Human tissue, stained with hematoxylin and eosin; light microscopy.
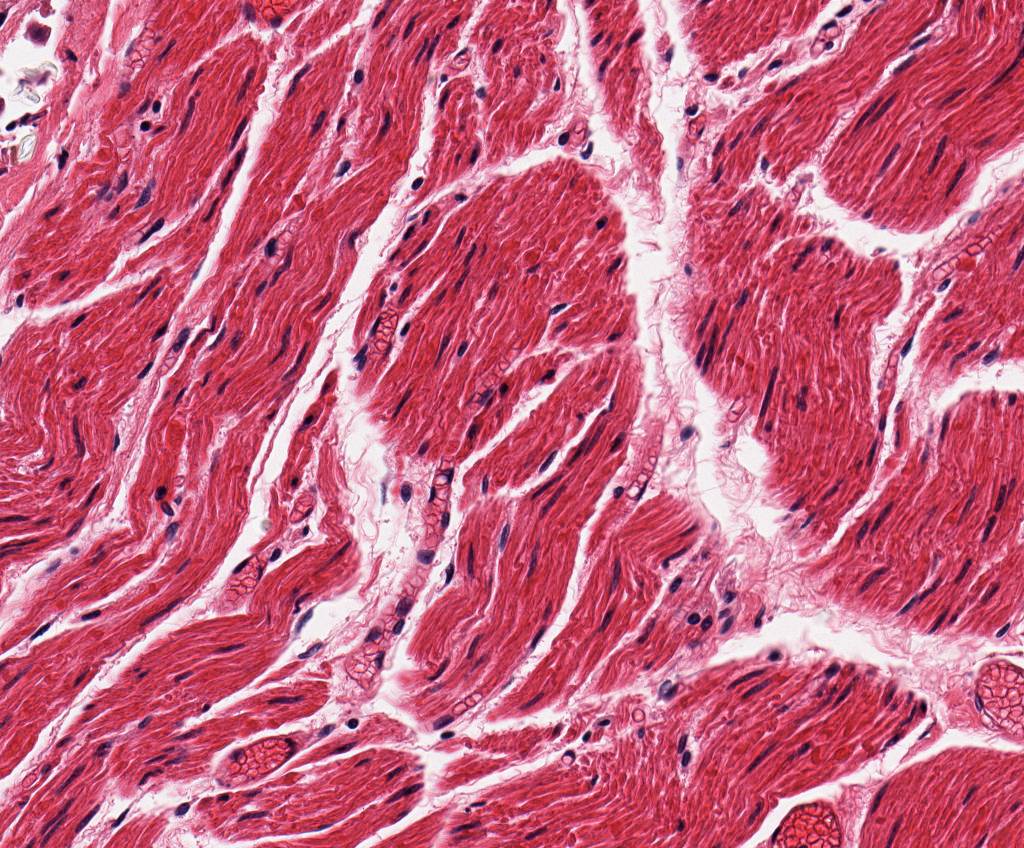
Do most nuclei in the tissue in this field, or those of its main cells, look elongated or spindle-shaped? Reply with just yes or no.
Yes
